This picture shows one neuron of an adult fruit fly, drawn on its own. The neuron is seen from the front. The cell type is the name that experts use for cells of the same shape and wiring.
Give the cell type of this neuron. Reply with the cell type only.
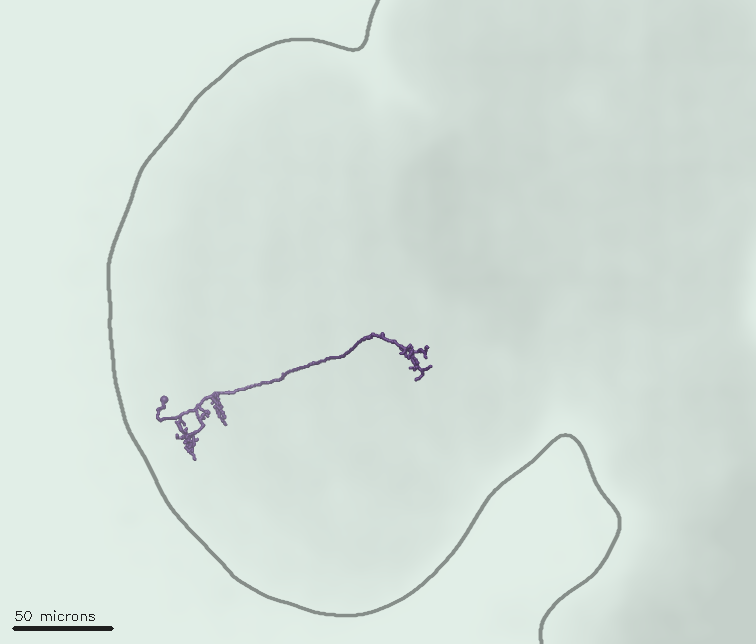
Tm5Y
